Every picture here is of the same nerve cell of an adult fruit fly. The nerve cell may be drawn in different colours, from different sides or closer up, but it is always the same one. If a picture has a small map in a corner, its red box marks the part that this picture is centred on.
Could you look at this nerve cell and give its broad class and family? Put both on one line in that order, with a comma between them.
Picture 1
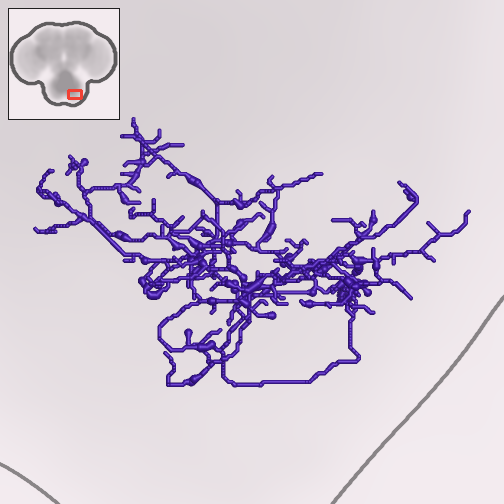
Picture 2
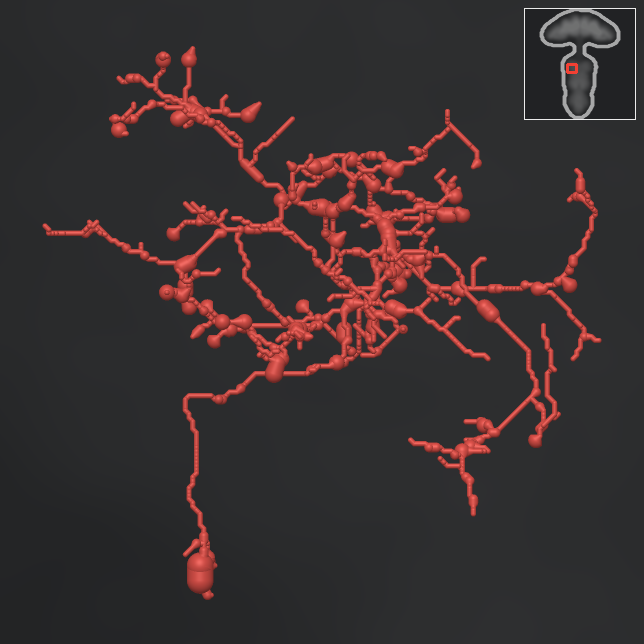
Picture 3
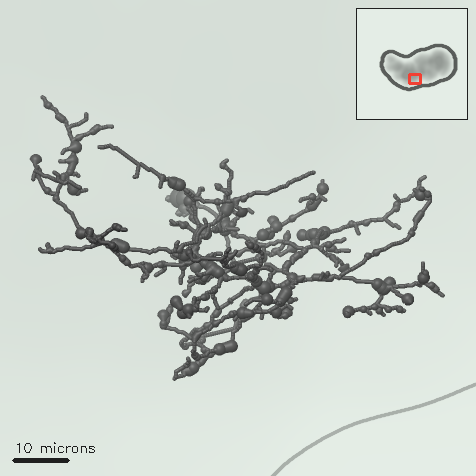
nerve-cord intrinsic neuron, hemilineage 01B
